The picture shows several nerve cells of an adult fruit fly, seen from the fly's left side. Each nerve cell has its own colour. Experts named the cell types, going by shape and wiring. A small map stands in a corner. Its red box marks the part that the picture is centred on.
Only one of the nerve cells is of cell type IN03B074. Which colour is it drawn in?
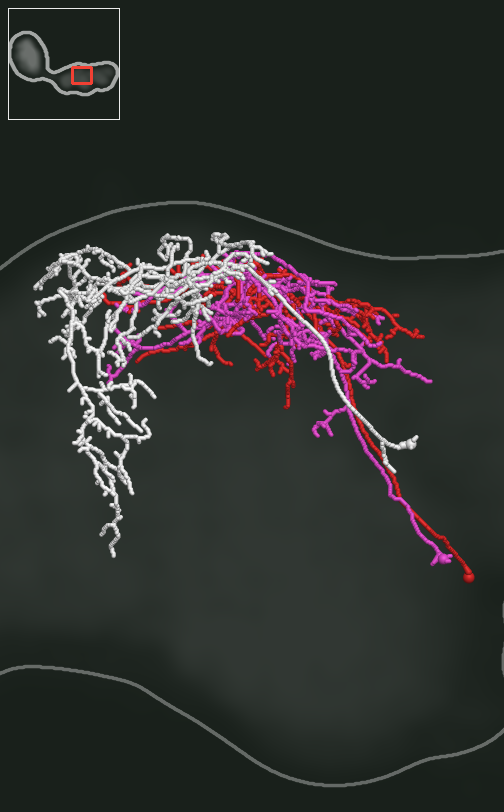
red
